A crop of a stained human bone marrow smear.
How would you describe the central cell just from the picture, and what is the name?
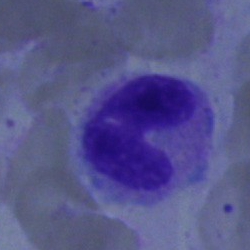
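You've got a bean-shaped nucleus here with one deep notch, opening toward the right. Chromatin's dense and stains dark purple, and pale lilac-grey cytoplasm surrounds the nucleus. It's a band neutrophil.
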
